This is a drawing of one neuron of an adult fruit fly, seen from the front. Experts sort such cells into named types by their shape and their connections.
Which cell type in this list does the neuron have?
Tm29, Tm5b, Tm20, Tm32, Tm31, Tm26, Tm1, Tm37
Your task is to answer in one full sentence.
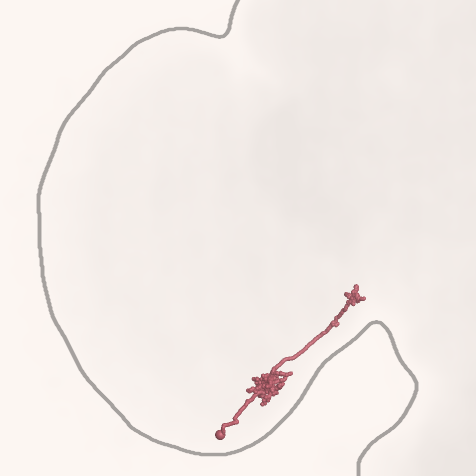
Typed by cell type, the neuron is Tm5b.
